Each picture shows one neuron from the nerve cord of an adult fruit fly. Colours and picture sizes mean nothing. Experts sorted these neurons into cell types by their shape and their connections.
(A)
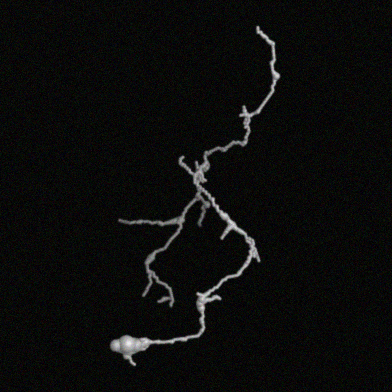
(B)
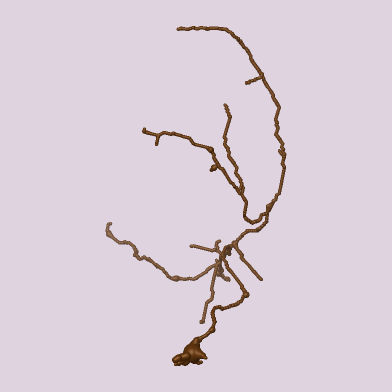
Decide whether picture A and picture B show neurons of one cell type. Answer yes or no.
no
